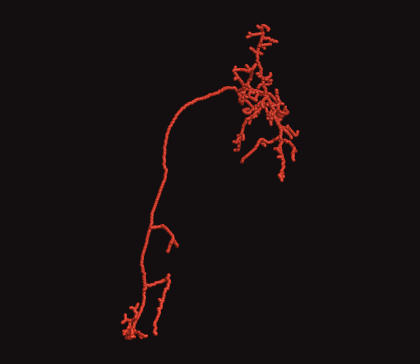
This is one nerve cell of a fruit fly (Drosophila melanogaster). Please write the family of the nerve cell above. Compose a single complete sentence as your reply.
This nerve cell is a member of family hemilineage LHl2_dorsal.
